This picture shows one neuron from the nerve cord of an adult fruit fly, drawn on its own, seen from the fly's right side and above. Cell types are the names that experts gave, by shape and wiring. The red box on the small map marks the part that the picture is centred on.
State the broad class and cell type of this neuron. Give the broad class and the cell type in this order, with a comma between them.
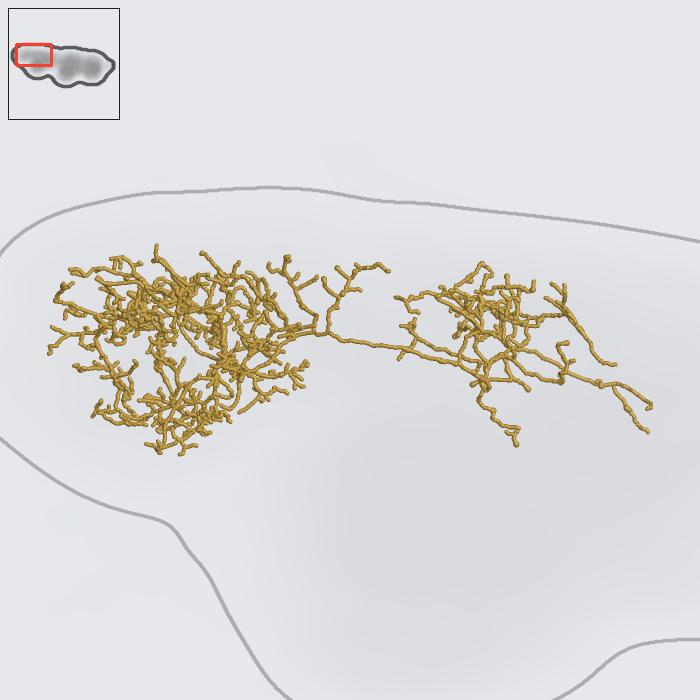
nerve-cord intrinsic neuron, INXXX231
